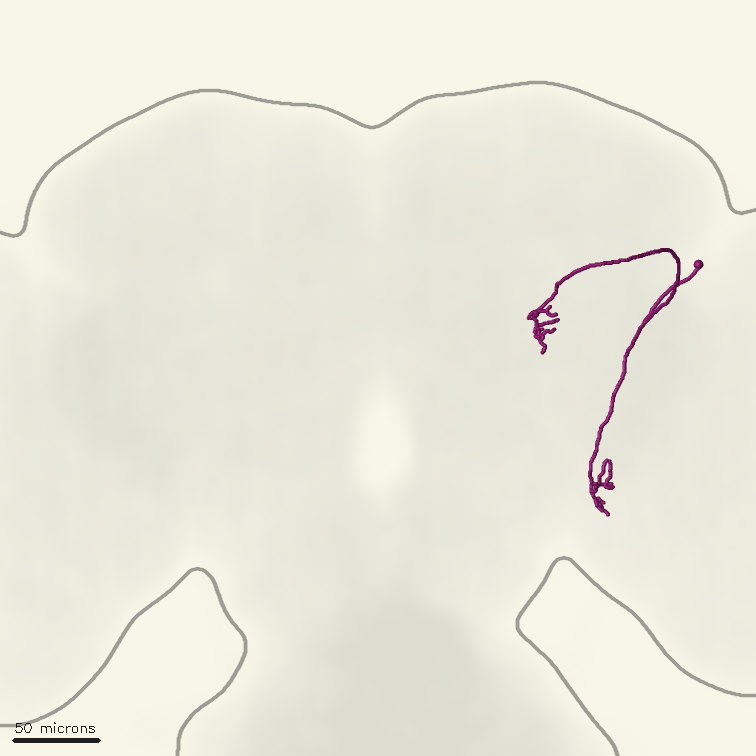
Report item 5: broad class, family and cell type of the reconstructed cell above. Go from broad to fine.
visual projection neuron; hemilineage VPNd3; LC9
